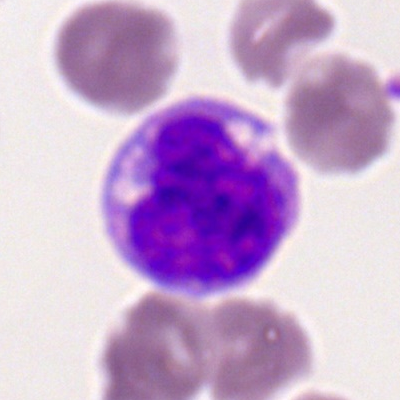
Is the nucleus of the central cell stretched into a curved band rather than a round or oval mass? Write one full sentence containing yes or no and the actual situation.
No, the shape of the nucleus is one compact round or oval mass.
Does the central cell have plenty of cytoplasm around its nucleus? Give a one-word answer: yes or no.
No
